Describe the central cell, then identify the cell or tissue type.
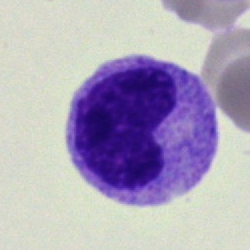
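An indentation on the right side gives the nucleus a kidney shape. The nucleus lies off-centre, toward the left of the cell. The cytoplasm is pale lilac-purple and shows fine, faint purplish granularity. This is a metamyelocyte.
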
